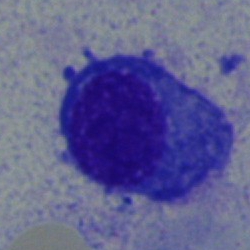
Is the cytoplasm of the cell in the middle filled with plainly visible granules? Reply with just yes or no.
No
